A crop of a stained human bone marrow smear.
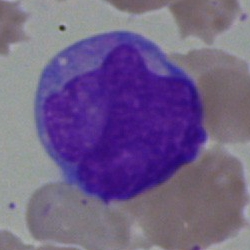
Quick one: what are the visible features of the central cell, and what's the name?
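First, the nucleus has an irregular, notched outline with a peaked bulge at its top. Second, it fills most of the cell, the widest band of cytoplasm lying on the upper left. Third, the chromatin is finely granular and fairly even, with no coarse dark clumps. Fourth, the cytoplasm is blue. The cell is a blast.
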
